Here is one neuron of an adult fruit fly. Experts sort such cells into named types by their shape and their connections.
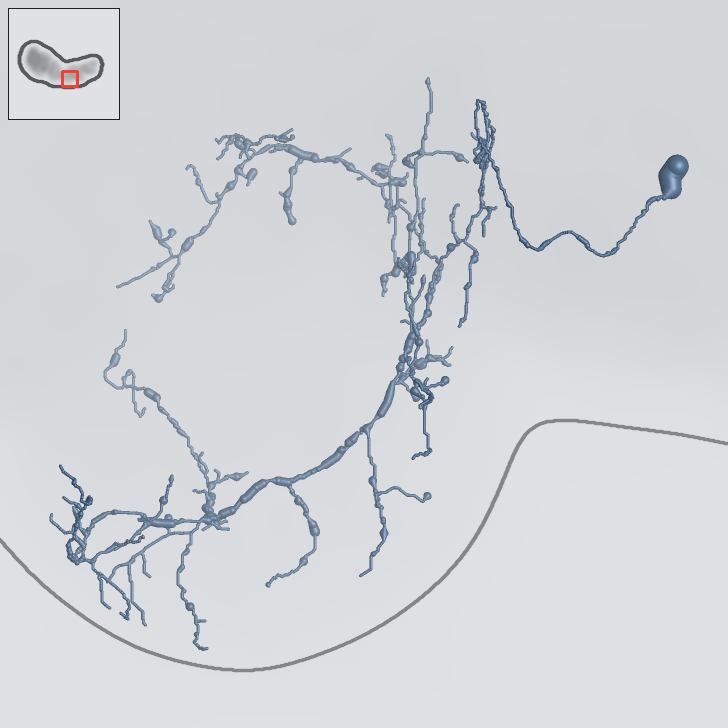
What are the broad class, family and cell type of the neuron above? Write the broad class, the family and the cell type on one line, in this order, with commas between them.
nerve-cord intrinsic neuron, hemilineage 03A, IN03A087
